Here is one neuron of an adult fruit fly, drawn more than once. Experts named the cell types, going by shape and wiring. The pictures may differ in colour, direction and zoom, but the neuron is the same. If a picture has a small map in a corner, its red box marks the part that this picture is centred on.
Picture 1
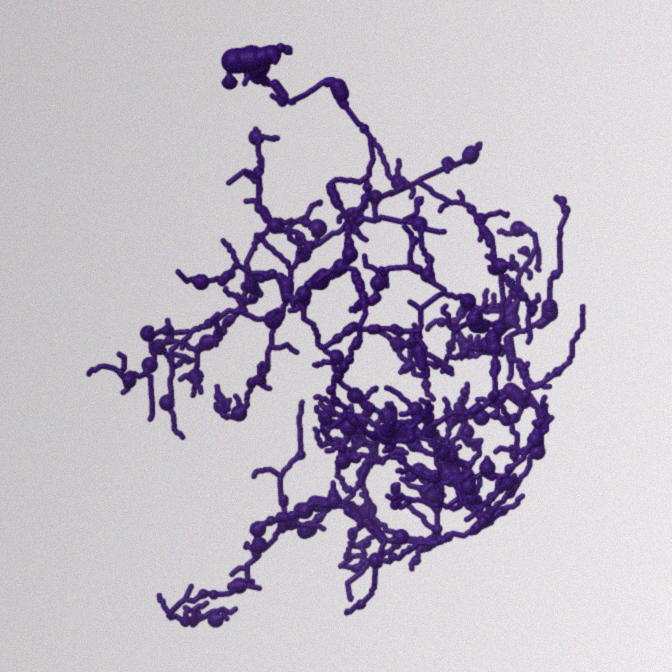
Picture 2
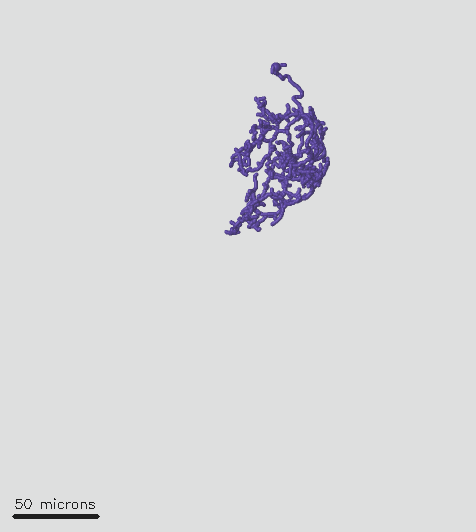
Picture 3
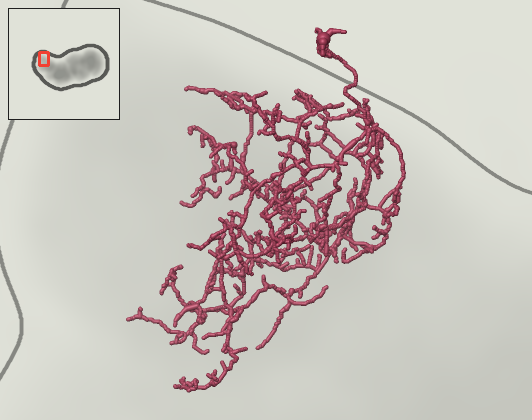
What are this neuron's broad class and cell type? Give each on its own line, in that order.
nerve-cord intrinsic neuron
INXXX394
